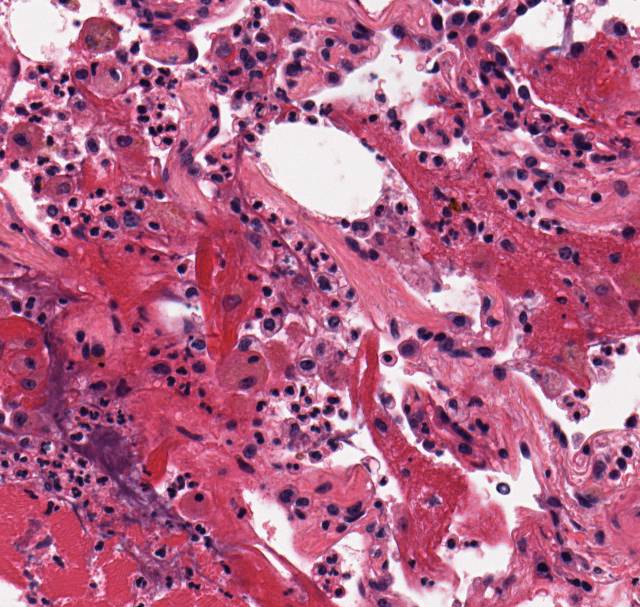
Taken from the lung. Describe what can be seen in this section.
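What strikes me first is how many small round cells there are, each with a dark round nucleus, scattered throughout the field. In the upper centre lies a single rounded space, empty and clear. Over in the lower left, I see a smudged purple-staining area. And irregular white clefts and tears separate the tissue, especially along the right side.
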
